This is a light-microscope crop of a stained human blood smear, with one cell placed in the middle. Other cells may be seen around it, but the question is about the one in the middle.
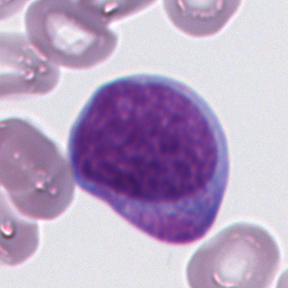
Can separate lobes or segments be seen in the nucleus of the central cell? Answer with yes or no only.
No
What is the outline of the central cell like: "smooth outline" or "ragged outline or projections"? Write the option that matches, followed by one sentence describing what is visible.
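Smooth outline. The cell outline is smooth and rounded, with no surface projections.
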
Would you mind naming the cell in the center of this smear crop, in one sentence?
The cell featured at the centre of this crop is an atypical promyelocyte.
